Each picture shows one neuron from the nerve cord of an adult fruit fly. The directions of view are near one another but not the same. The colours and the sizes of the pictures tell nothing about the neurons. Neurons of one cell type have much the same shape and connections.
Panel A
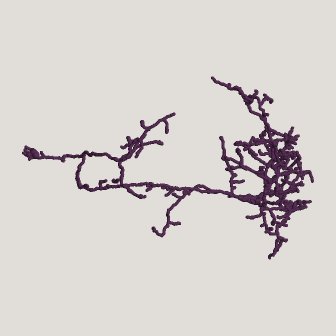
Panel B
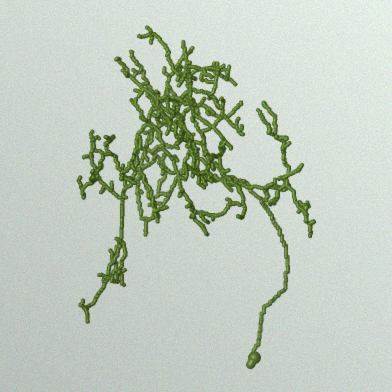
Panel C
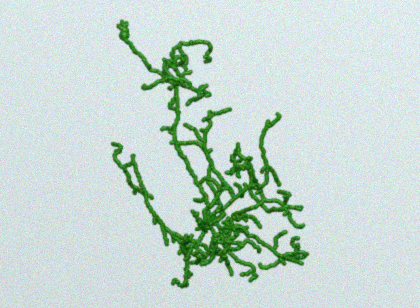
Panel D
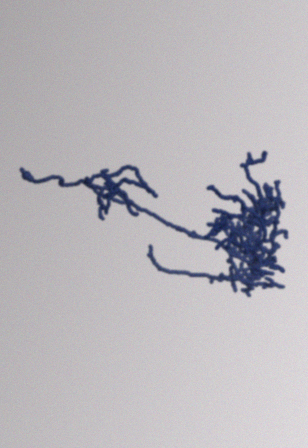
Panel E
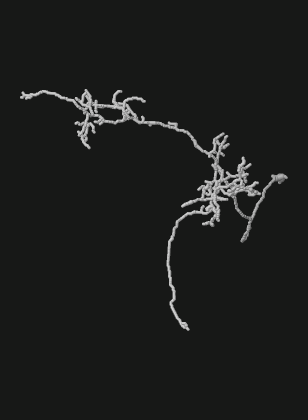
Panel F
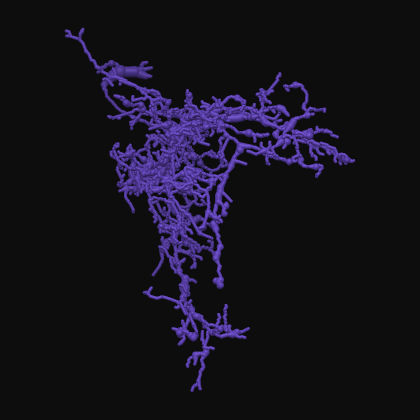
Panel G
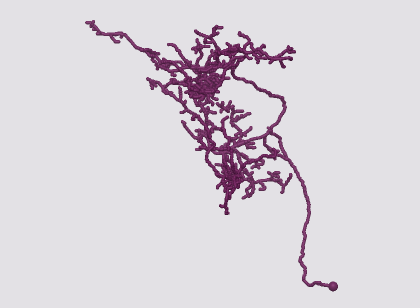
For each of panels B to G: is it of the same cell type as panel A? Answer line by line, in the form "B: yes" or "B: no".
B: yes
C: yes
D: yes
E: no
F: no
G: no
